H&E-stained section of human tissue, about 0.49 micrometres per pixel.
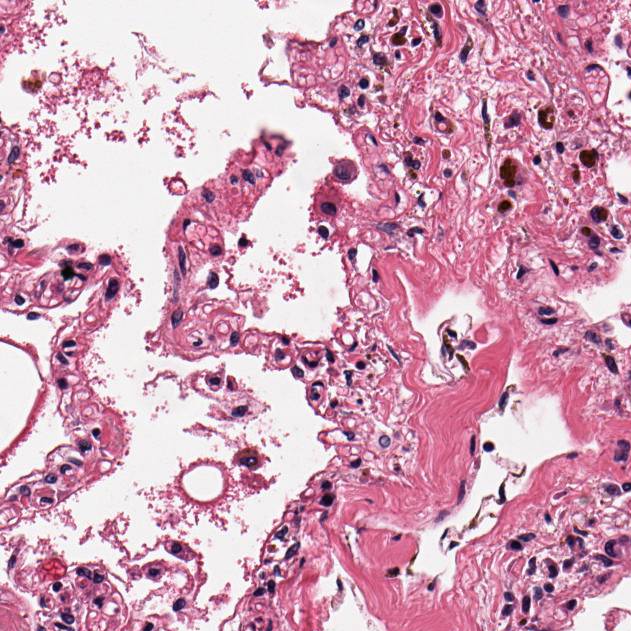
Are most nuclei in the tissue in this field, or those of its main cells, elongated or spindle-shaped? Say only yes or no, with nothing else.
No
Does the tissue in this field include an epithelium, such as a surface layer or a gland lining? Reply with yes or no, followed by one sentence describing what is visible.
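Yes. The thin strands in the left and centre are lined by plump cuboidal cells with round nuclei that bulge into the spaces.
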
